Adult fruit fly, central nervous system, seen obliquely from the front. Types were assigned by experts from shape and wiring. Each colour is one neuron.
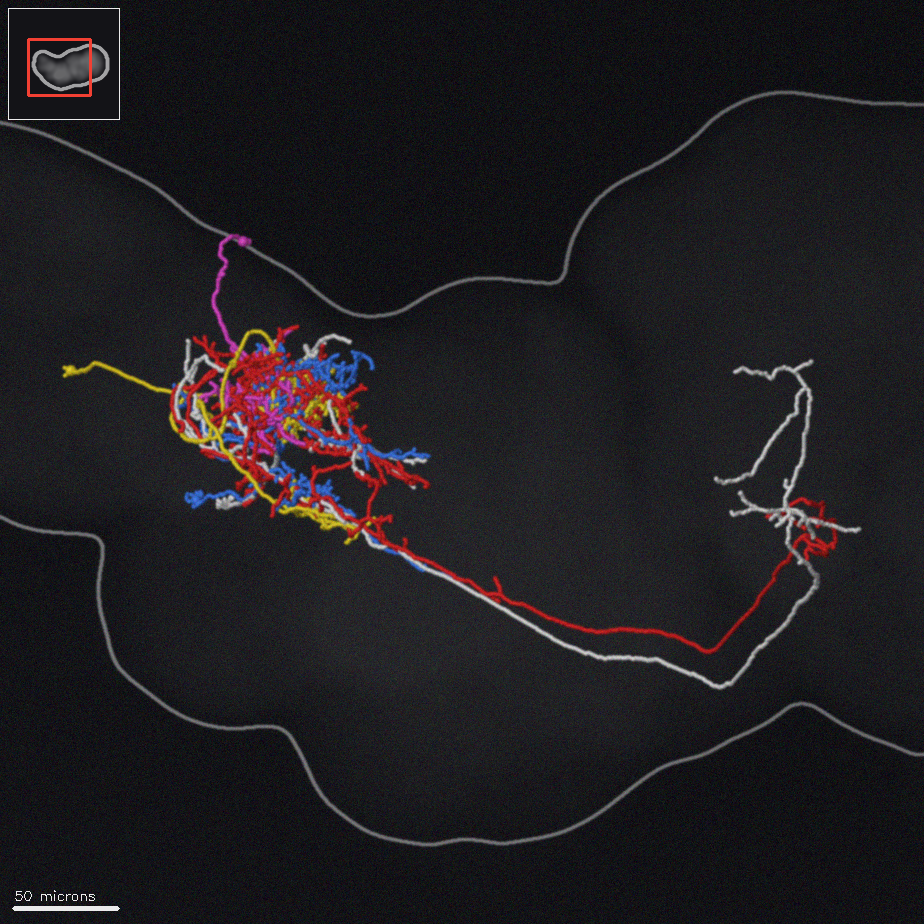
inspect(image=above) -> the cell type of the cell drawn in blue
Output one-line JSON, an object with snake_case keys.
{"cell_type": "IN07B032"}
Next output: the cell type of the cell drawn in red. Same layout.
{"cell_type": "AN07B032"}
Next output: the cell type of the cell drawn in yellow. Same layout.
{"cell_type": "IN06A073"}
